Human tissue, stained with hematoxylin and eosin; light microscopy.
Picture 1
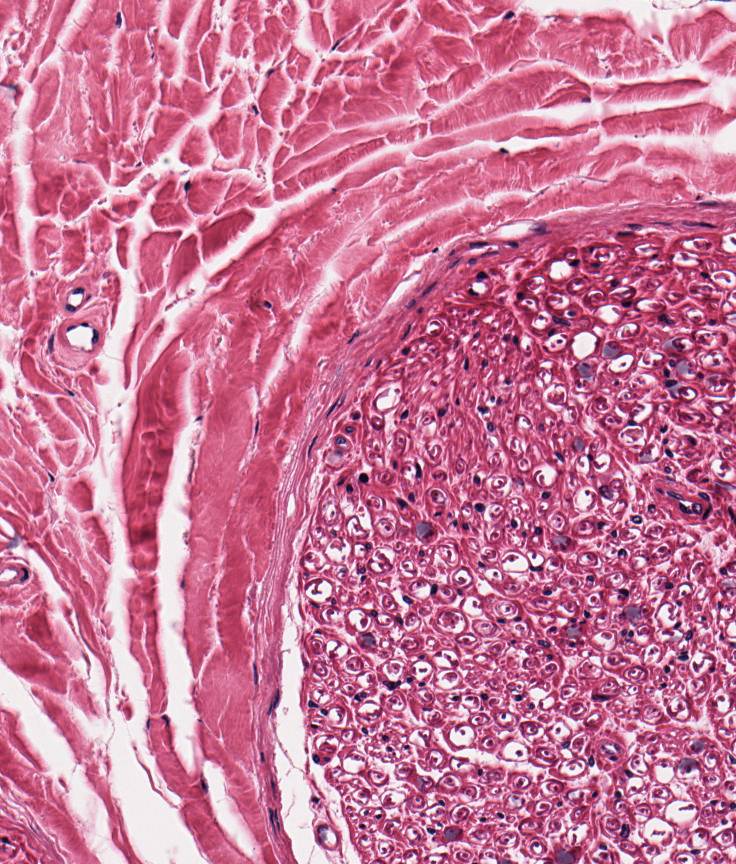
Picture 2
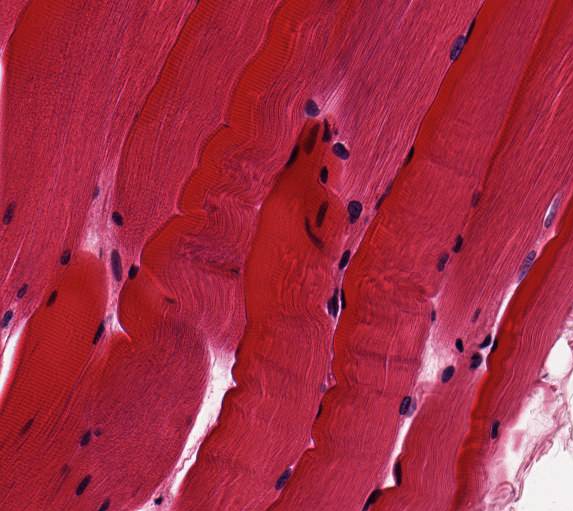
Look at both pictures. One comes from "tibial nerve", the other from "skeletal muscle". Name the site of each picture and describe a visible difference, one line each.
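Picture 1 shows tissue from the tibial nerve. The nerve fibres within the fascicle are cut across, appearing as many small round profiles.
Picture 2 shows tissue from the skeletal muscle. The muscle fibres show fine, regular cross-striations along their length.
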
